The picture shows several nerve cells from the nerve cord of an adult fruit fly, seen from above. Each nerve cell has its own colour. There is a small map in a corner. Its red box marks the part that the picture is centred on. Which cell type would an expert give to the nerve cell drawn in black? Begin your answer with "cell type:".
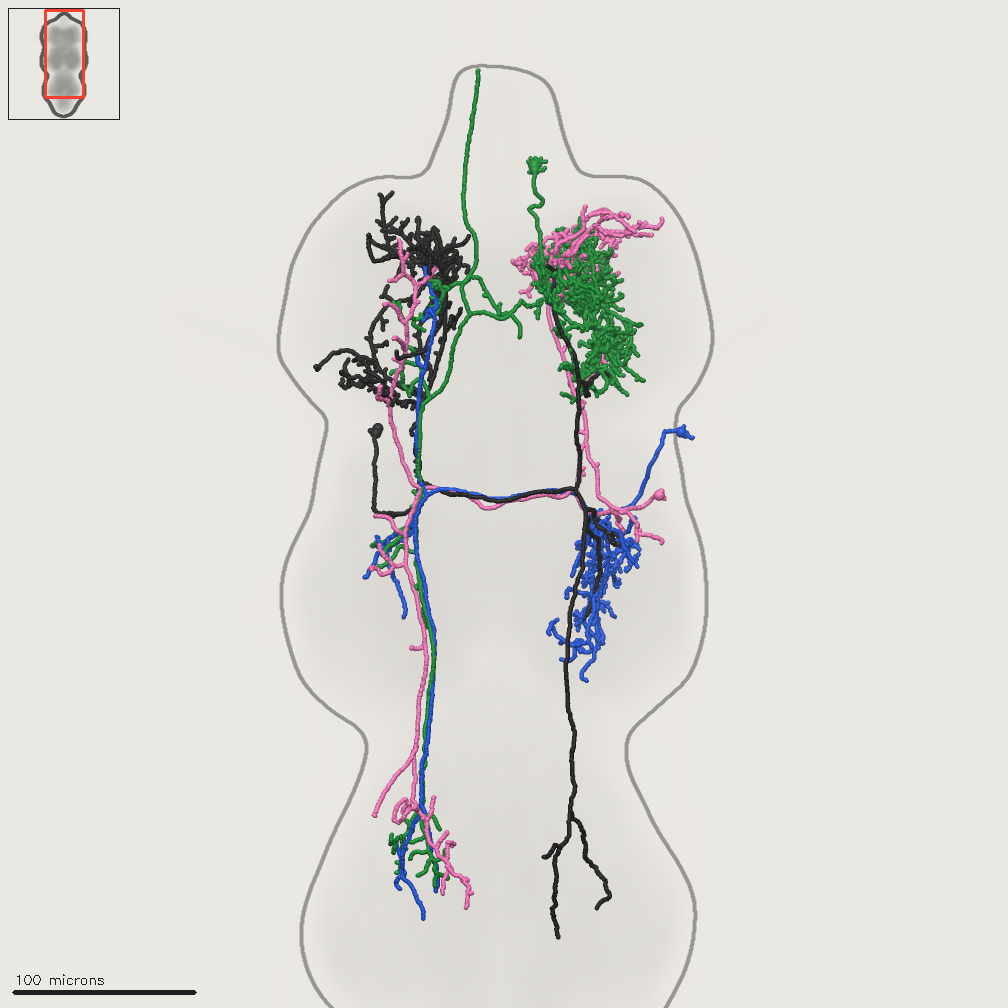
cell type: IN08B033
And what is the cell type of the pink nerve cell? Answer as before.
cell type: IN08B040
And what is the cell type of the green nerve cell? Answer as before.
cell type: AN07B013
